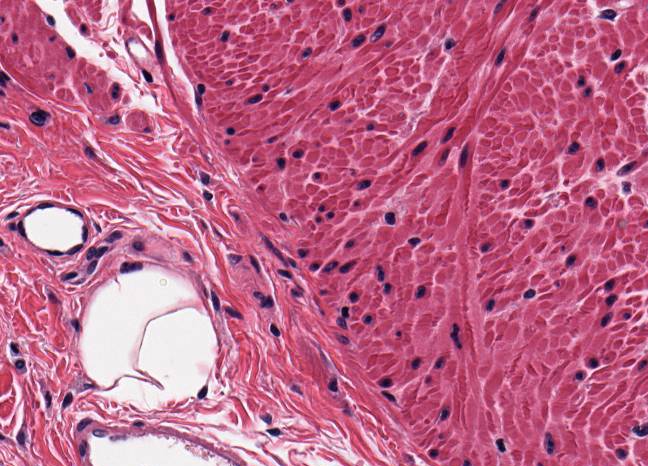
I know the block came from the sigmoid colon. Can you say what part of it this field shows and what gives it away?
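The right two-thirds of the field is smooth muscle; looser connective tissue fills the lower left. Its cells are mostly cut across, giving small polygonal pink profiles, only a minority with a small dark central nucleus.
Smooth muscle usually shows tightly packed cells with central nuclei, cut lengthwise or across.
Lower left, wavy pink collagen bundles carry scattered elongated dark nuclei.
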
